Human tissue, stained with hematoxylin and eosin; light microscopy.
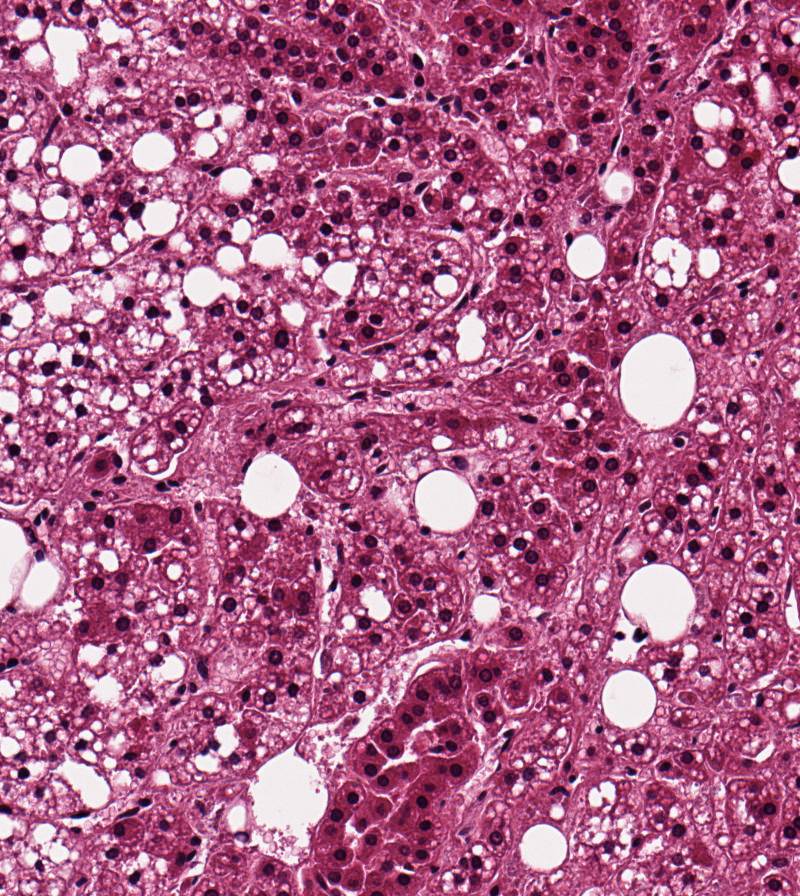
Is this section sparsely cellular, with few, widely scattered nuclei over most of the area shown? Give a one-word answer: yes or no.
No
